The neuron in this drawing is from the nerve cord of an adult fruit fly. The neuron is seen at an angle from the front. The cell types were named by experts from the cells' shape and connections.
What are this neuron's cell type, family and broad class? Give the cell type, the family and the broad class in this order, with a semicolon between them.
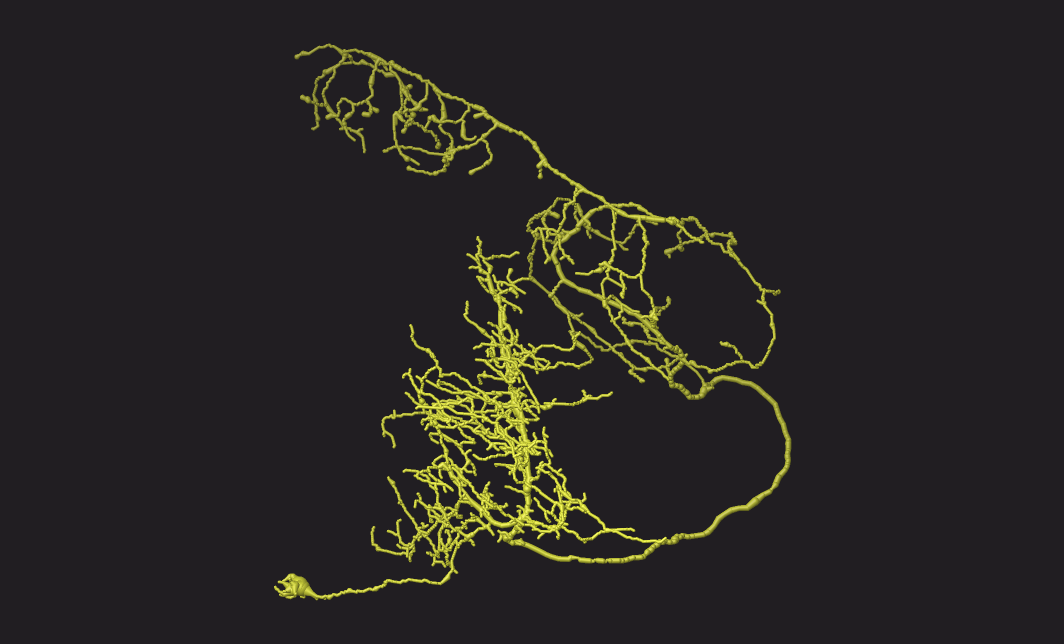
IN08B004; hemilineage 08B; nerve-cord intrinsic neuron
